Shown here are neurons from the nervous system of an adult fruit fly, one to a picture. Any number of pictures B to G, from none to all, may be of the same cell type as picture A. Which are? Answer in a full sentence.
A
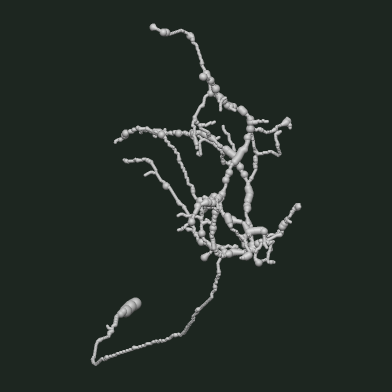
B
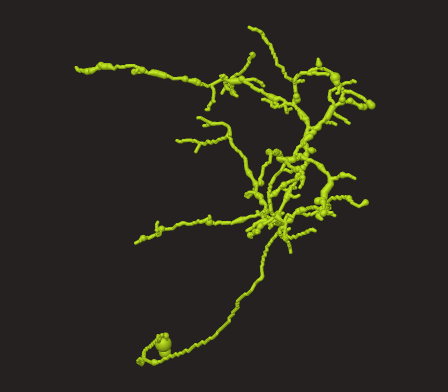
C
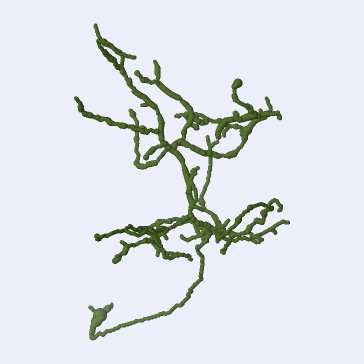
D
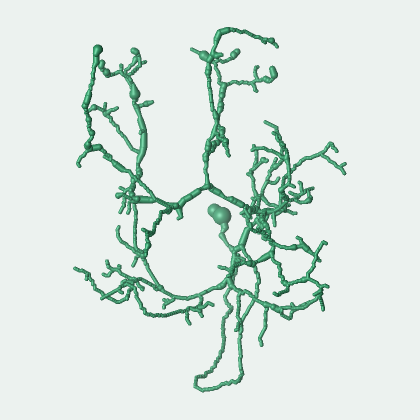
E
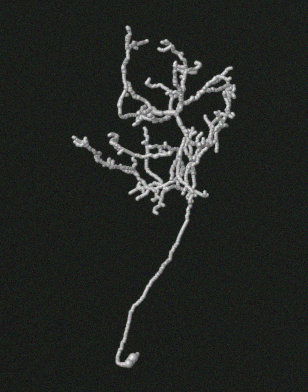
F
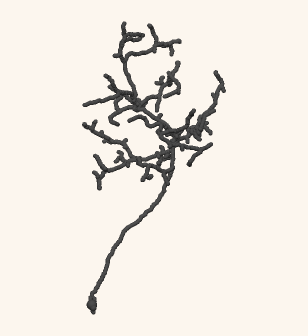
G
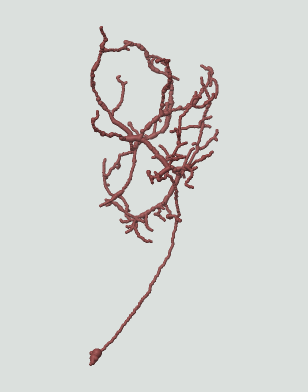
Picture B is of the same cell type.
